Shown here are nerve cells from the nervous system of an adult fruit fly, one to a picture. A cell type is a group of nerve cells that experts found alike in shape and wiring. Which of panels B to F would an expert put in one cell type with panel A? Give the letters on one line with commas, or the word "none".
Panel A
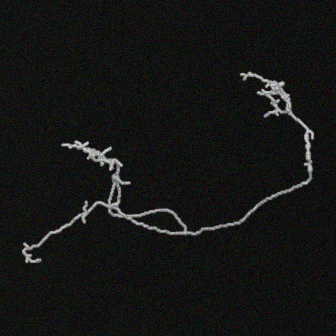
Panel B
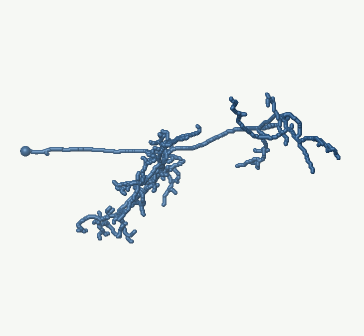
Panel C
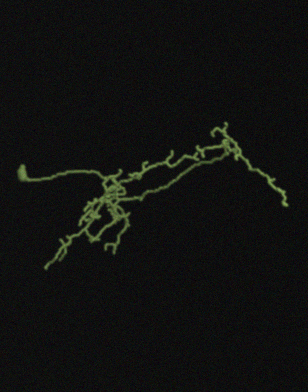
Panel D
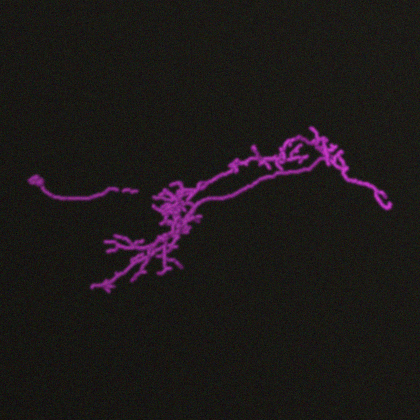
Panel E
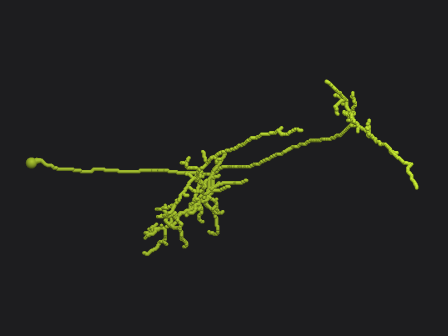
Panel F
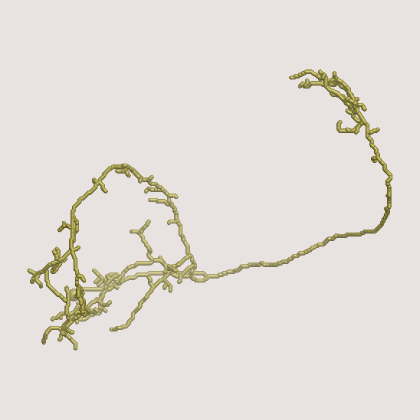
F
